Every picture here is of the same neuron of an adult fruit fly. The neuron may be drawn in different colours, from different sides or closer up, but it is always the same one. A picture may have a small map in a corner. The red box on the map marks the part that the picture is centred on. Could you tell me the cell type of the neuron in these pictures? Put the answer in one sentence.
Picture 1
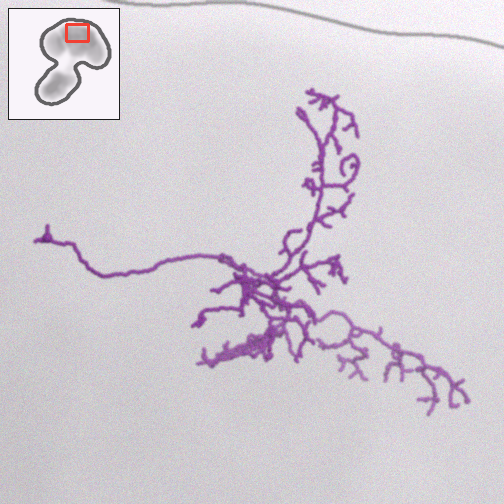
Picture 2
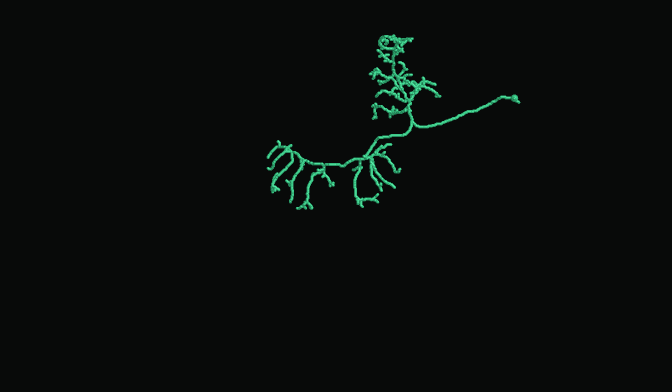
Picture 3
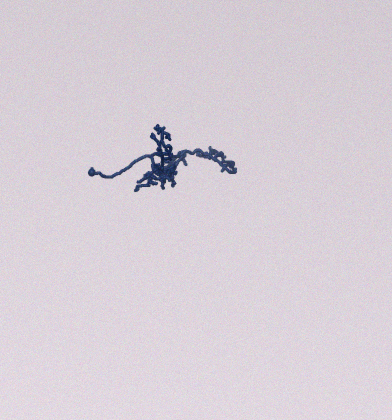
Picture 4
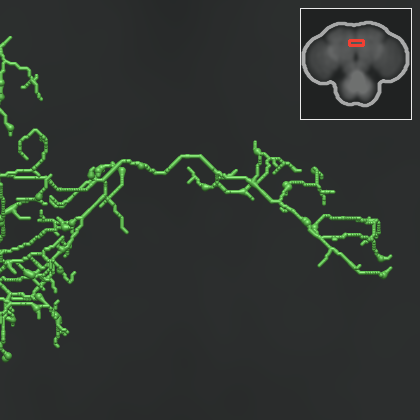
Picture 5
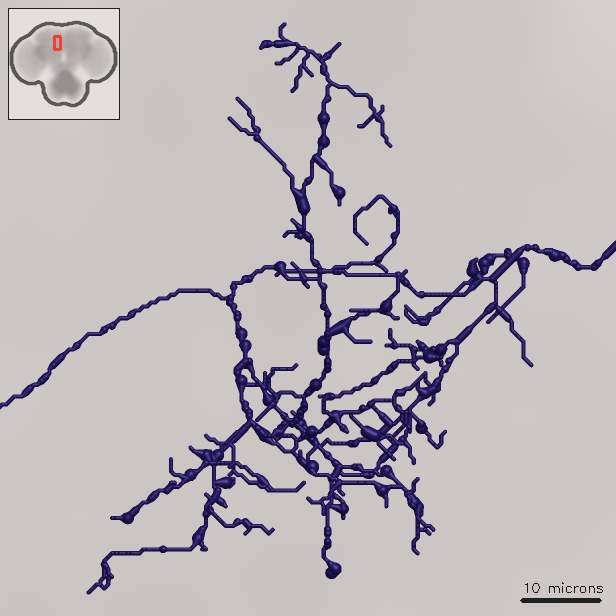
The cell type is FB5V_b.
